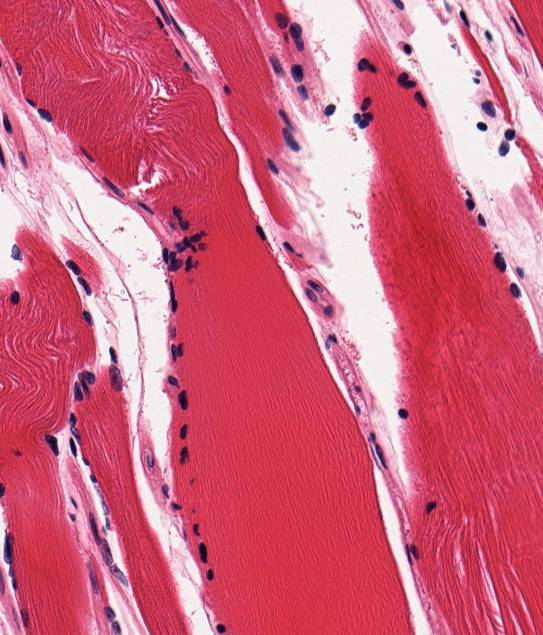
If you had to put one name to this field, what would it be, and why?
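That's skeletal muscle: the nuclei sit at the fibre edges, not centrally.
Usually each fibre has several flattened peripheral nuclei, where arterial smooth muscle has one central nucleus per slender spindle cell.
Fibres run long, unbranched and parallel, upper left to lower right. There's also a little cluster of dark nuclei on the broad central fibre's left edge, just above mid-height.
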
